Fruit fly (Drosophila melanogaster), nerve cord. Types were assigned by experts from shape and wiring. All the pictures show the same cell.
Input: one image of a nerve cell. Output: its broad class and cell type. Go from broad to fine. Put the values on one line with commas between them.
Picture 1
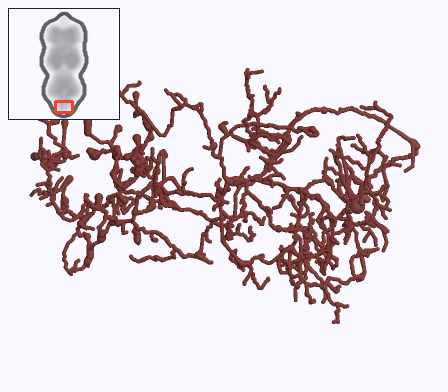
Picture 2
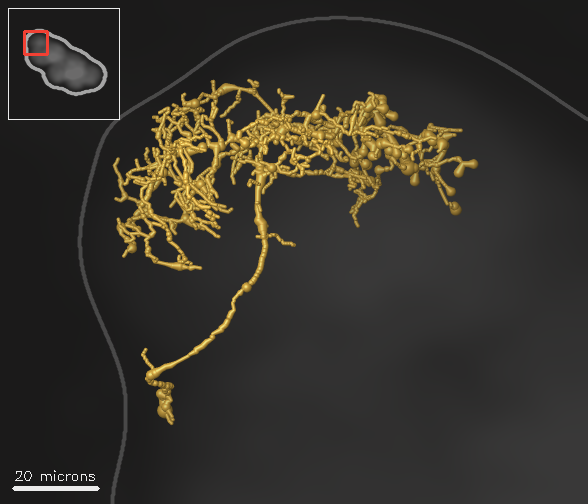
nerve-cord intrinsic neuron, INXXX418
